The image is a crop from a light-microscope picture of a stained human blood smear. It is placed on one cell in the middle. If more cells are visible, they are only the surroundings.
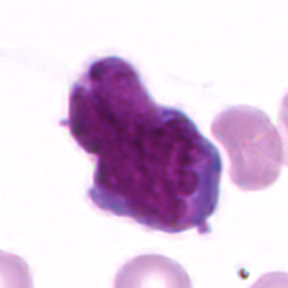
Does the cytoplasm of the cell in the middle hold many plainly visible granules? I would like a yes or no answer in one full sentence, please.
No, its cytoplasm is free of any visible granules.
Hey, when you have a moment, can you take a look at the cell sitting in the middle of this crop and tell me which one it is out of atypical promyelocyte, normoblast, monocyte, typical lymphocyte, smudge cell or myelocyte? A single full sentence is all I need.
The cell centred in this crop is categorized as an atypical promyelocyte.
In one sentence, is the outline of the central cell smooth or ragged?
Seen at its edge, the cell is not smooth but ragged or projecting.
